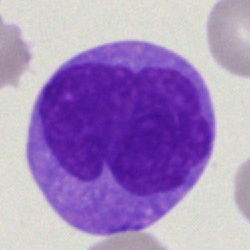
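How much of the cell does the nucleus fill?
Most of it, sitting toward the upper part.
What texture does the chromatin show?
Finely textured purple, without coarse dark clumps.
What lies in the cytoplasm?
Fine, faint pinkish granules, scattered throughout.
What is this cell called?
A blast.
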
